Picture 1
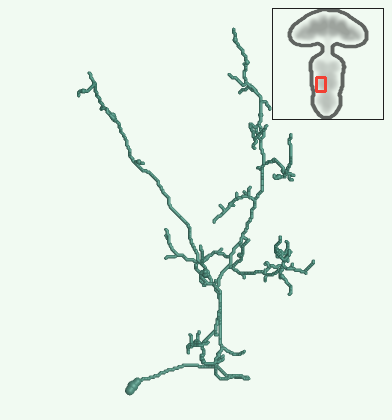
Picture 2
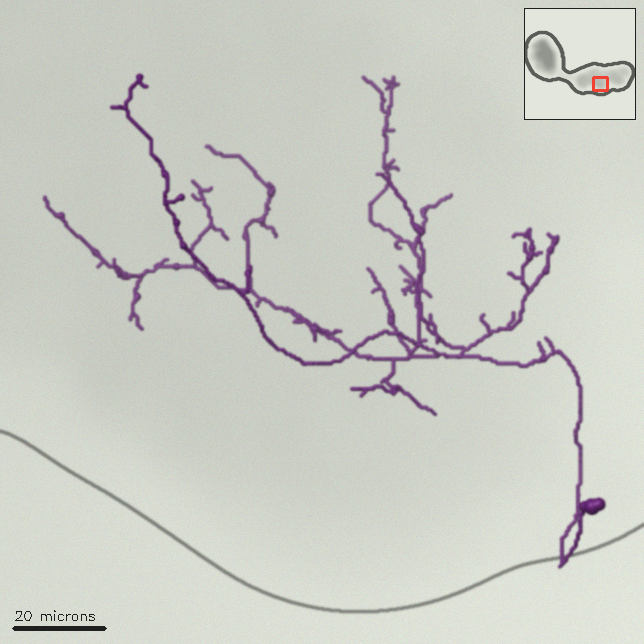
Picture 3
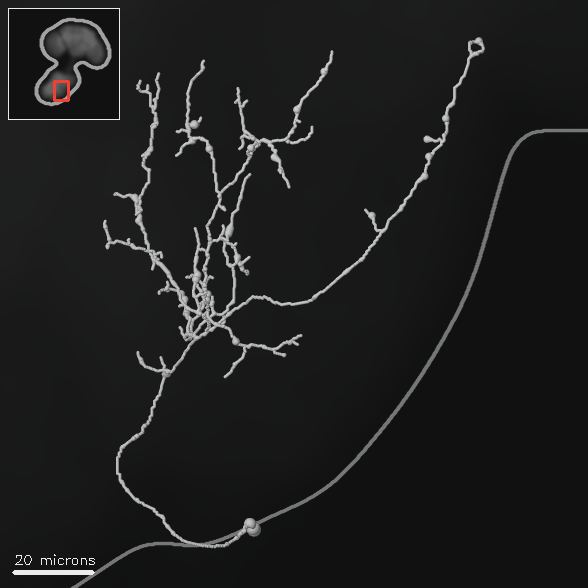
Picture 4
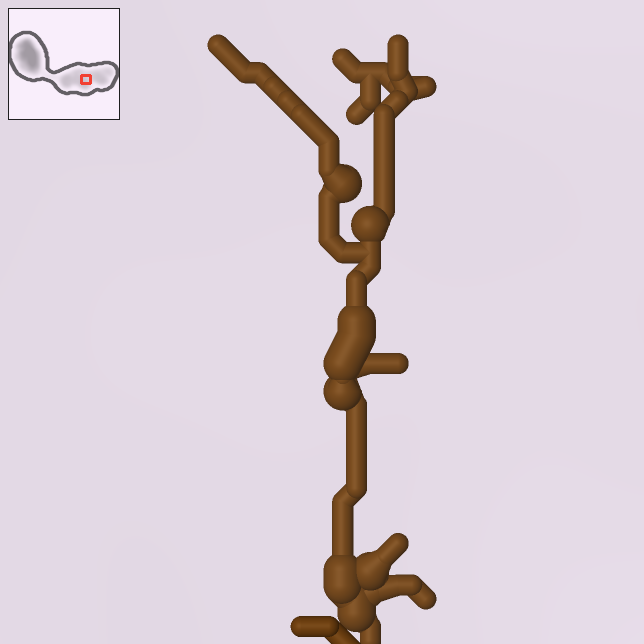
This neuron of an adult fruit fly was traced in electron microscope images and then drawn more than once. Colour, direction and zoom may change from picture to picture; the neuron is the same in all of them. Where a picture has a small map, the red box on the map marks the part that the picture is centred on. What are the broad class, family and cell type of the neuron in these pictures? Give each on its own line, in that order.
nerve-cord intrinsic neuron
hemilineage 20A.22A
IN20A.22A087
